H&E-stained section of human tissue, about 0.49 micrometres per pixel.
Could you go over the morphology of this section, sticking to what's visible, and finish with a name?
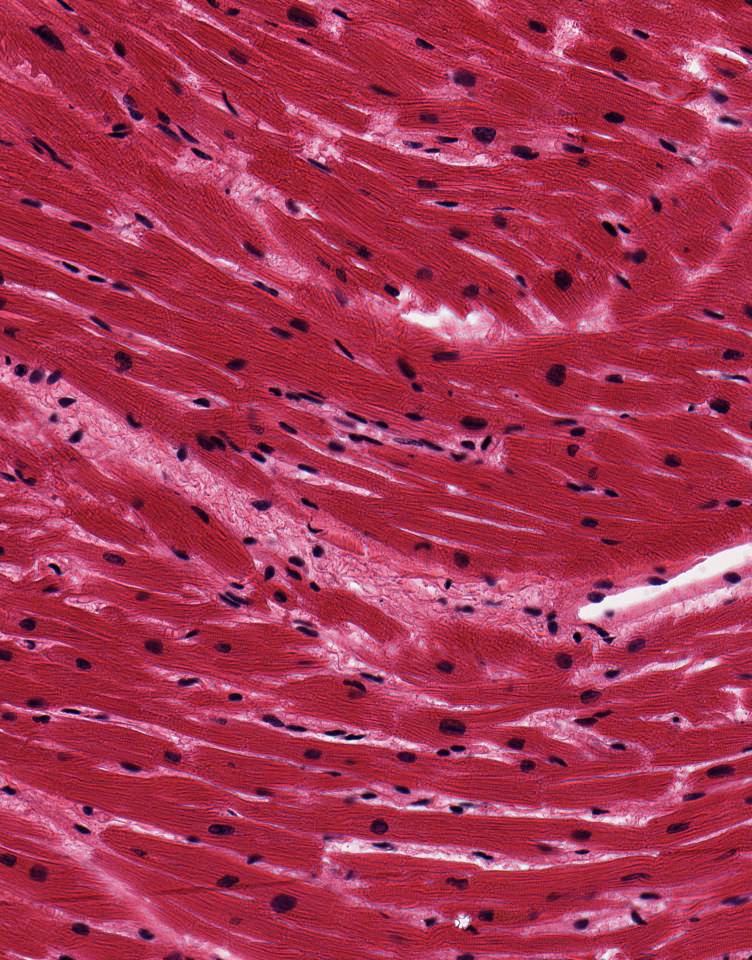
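Muscle fibres run roughly side by side across the field from left to right, curving upward toward the upper right. Many of them branch and join their neighbours, forming a connected network. Their oval nuclei lie centrally within the fibres. The fibre cytoplasm stains deep red-pink with eosin. This section is of the left ventricle of the heart.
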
